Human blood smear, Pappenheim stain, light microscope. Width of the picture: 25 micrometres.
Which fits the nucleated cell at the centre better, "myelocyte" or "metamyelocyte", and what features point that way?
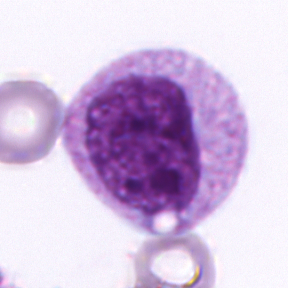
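It's a myelocyte. Start with the nucleus: it measures about 13 by 10 micrometres and lies off-centre, toward the left side of the cell.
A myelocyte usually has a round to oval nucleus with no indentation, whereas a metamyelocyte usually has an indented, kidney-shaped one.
Now look at the chromatin, which is clumped, with its darkest coarse patches in the lower part of the nucleus. Many fine reddish-purple granules dust the cytoplasm. At the lower edge of the nucleus you can also see one small, clear, round space.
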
